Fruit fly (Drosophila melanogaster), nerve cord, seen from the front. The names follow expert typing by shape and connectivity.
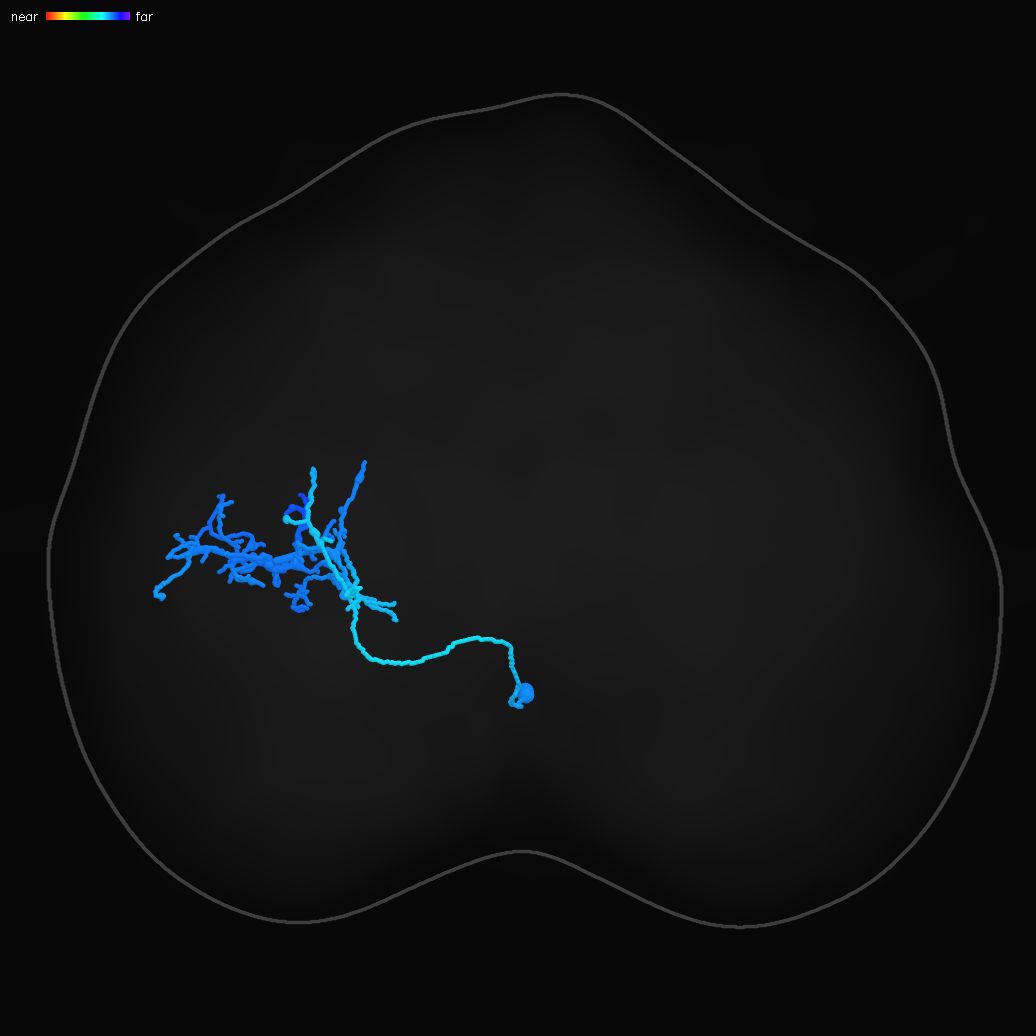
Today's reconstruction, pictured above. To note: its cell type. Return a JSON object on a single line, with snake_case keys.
{"cell_type": "IN14A095"}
